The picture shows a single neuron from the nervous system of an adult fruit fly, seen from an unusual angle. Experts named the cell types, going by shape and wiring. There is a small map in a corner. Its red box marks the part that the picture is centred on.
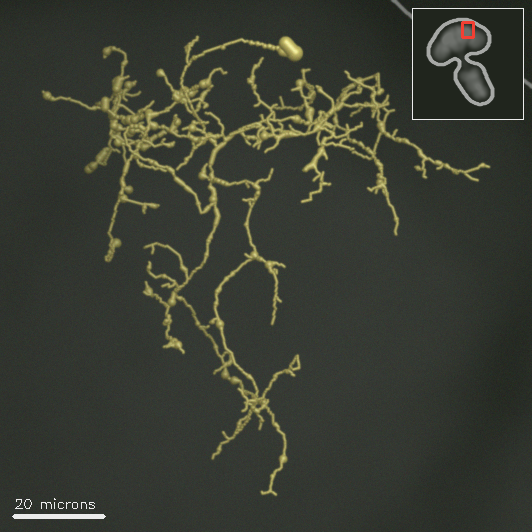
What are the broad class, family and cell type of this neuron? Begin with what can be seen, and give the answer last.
It is in the brain and does not reach the nerve cord. The cell body can be seen at the top of the picture. The picture shows dozens of branch ends. It is a central-brain intrinsic neuron. The family is hemilineage SLPad1_anterior. The cell type is CB2285.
